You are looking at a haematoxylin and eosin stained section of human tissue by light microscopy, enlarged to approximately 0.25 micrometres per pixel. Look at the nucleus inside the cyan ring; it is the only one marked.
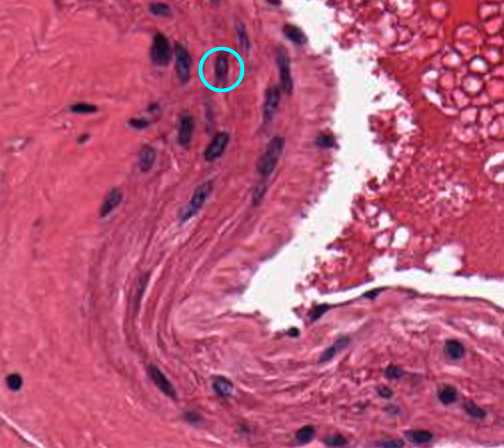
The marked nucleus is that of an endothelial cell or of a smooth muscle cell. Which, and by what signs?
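Smooth muscle cell. The nucleus is elongated and oval, with rounded ends and a smooth outline. The nucleus is stained dark purple fairly evenly throughout. The cytoplasm is pink and finely fibrillar, and it blends into the surrounding pink tissue without a clear cell border.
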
